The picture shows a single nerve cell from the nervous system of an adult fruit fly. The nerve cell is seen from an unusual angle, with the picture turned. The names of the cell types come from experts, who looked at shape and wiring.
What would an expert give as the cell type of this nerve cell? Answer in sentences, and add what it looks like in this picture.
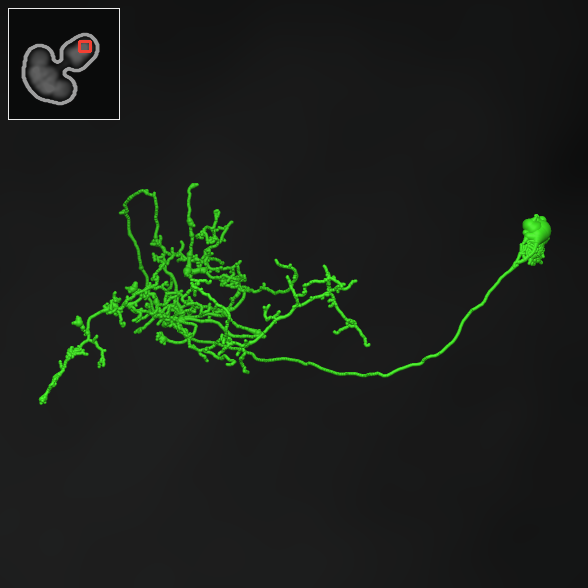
Its cell type is IN02A054. It is a nerve-cord intrinsic neuron. The picture shows dozens of branch ends. In this view it is wider than it is tall.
